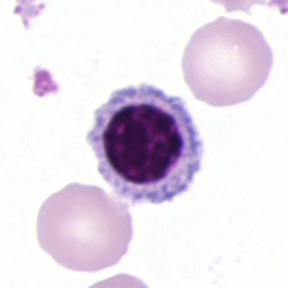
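Normoblast, the cell in the middle. First, the border is ringed all round by many small, short, irregular projections. Next, the cytoplasm forms a pale greyish-blue rim of fairly even width around the whole nucleus. Finally, it holds neither distinct granules nor vacuoles.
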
